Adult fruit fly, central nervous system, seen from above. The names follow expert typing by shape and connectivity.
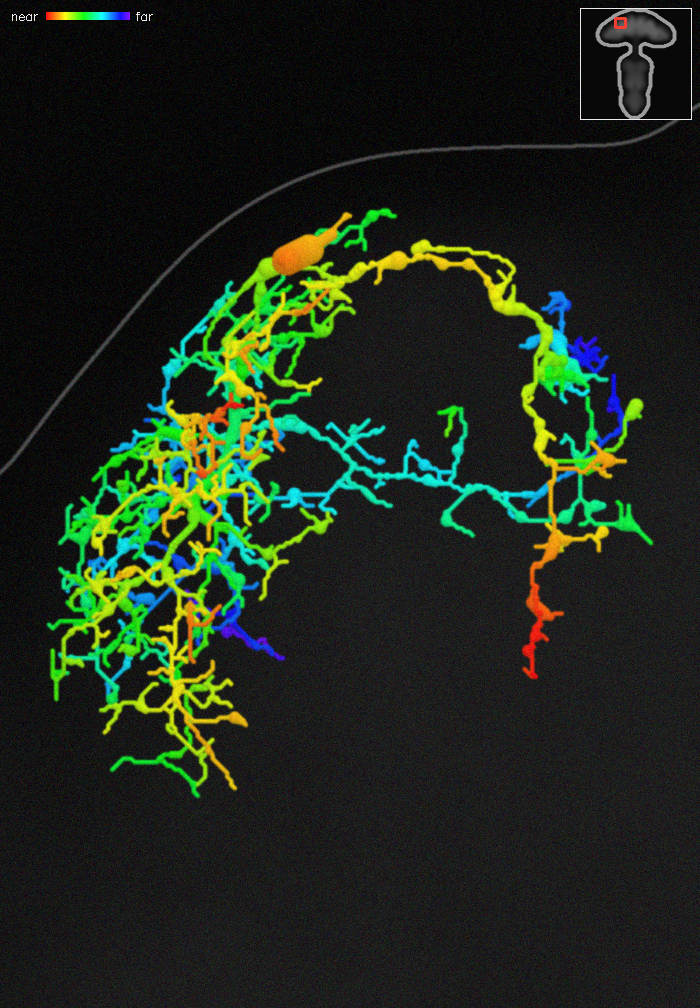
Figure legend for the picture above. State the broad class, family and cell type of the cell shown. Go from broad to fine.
central-brain intrinsic neuron; hemilineage VLPa1_lateral; AVLP298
